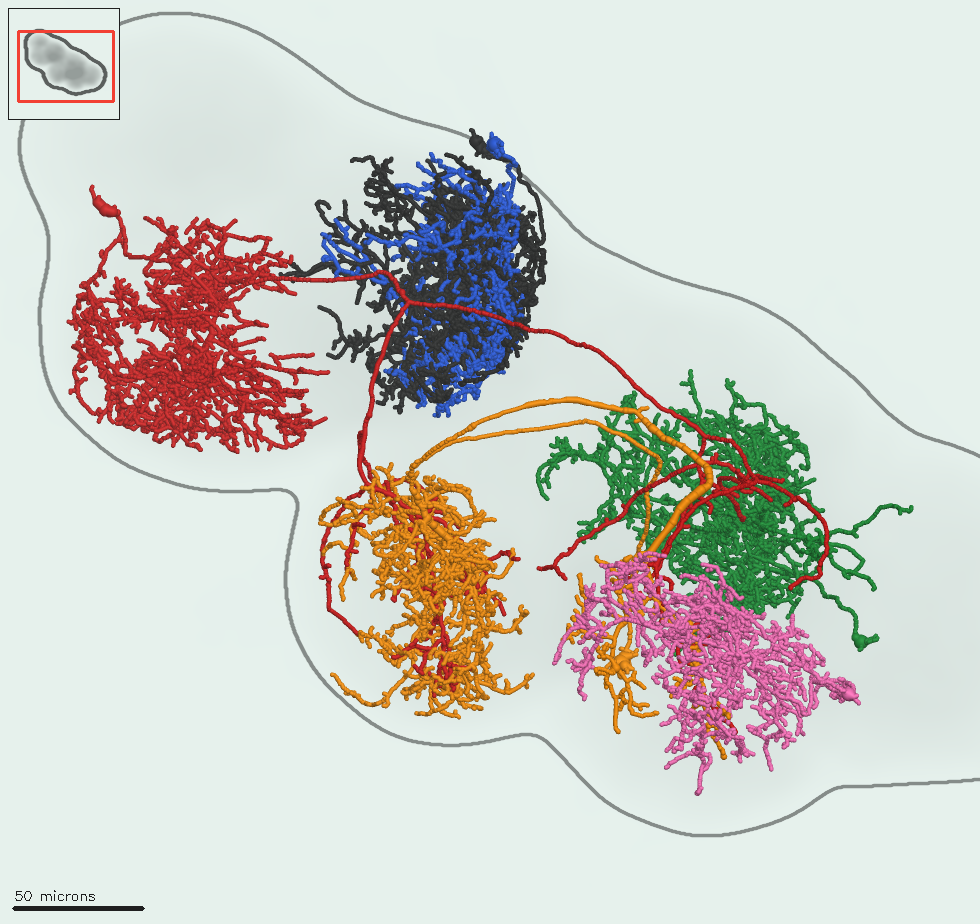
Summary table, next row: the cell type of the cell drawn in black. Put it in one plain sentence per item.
The cell type is IN17A001.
